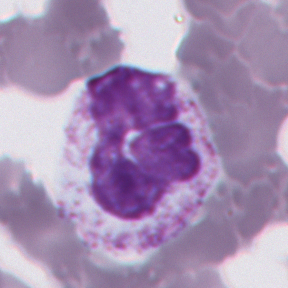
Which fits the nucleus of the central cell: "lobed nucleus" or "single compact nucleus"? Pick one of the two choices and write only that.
Lobed nucleus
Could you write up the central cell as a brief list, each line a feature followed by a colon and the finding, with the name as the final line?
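Chromatin: dense, staining dark purple.
Nucleoli: none visible.
Nuclear position: toward the top, widest cytoplasm rim at the bottom.
Image quality: slightly blurred, fine detail soft.
Cell type: segmented neutrophil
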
